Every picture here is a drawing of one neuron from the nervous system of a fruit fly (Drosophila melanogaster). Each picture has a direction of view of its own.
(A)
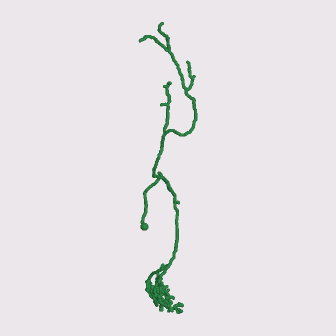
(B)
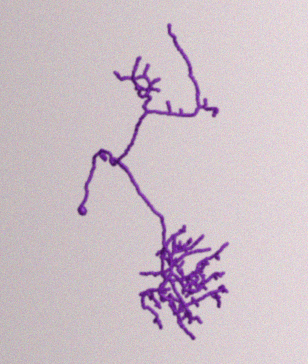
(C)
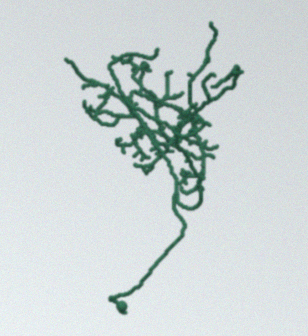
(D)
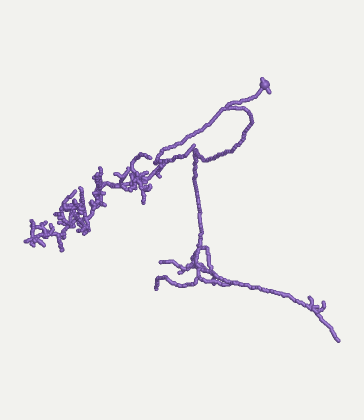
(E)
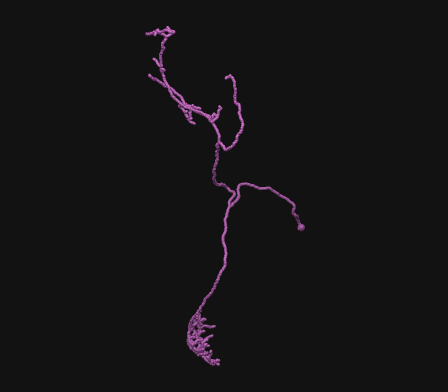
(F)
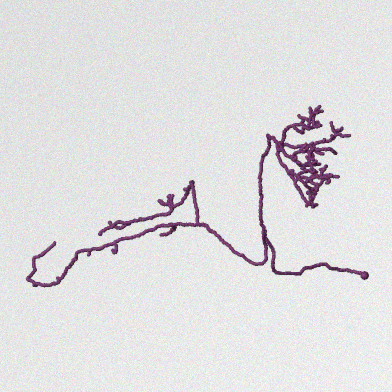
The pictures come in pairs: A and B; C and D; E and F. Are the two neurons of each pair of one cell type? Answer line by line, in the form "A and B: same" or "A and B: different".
A and B: different
C and D: same
E and F: different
